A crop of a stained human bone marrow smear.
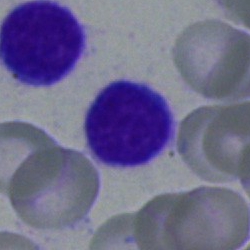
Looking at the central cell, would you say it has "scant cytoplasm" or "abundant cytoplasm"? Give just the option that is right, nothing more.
Scant cytoplasm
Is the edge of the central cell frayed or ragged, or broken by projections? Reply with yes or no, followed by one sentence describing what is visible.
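No. The cell has a round, smooth outline.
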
